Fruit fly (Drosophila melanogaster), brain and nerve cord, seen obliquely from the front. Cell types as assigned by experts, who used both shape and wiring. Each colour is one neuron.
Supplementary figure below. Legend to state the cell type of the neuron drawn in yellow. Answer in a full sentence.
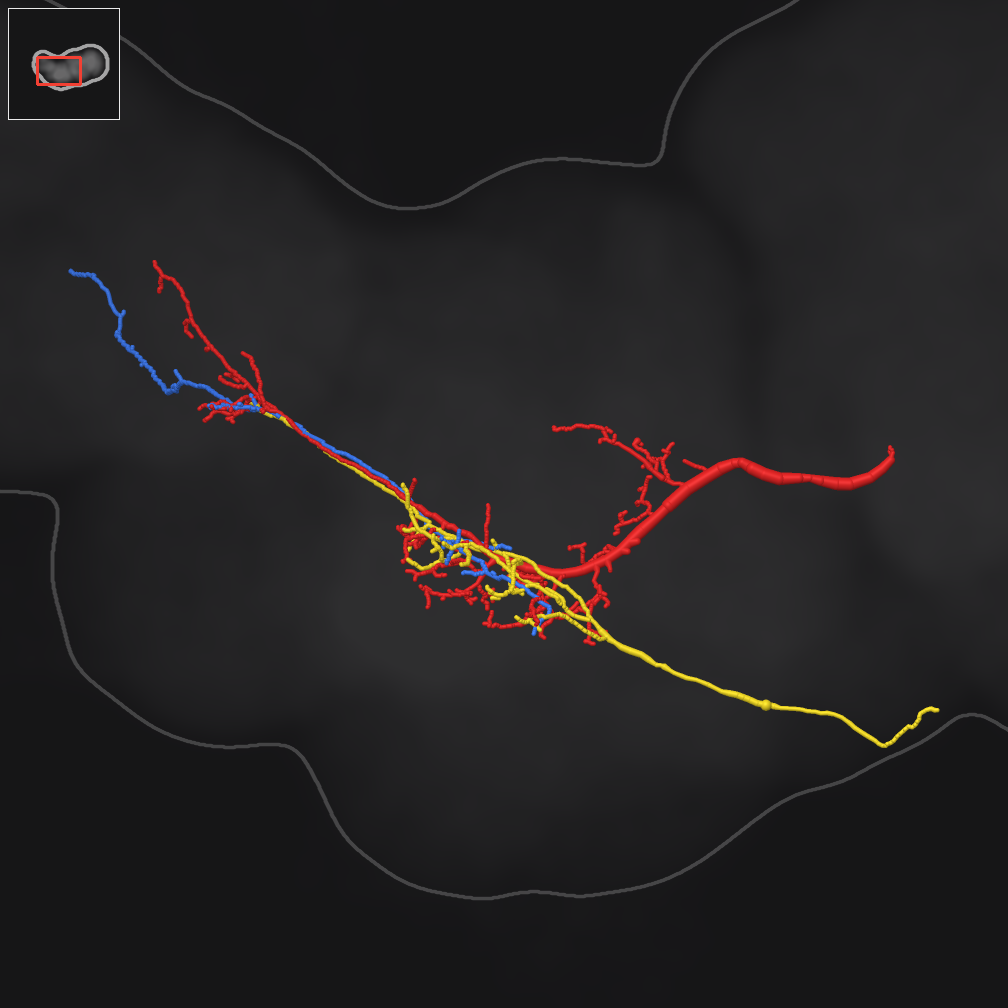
The cell type is SNpp17.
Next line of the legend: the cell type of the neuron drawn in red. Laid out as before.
The cell type is SNpp30.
